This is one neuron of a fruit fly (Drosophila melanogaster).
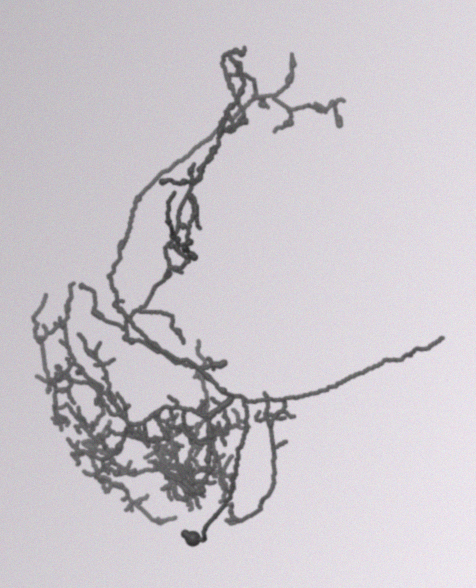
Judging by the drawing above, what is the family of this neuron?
hemilineage SLPav1_medial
